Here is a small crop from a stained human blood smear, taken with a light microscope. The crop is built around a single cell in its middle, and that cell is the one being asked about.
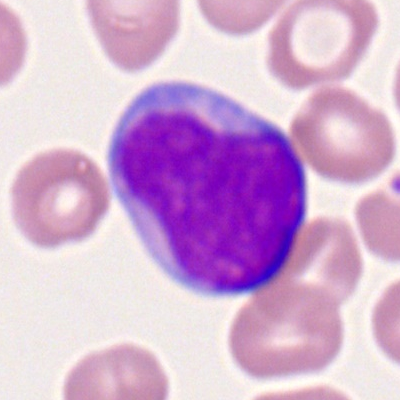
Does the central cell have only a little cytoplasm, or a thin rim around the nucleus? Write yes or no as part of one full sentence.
Yes, most of the cell is filled by the nucleus.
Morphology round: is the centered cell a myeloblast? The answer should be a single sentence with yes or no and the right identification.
Yes, the cell at the middle of the frame is a myeloblast.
